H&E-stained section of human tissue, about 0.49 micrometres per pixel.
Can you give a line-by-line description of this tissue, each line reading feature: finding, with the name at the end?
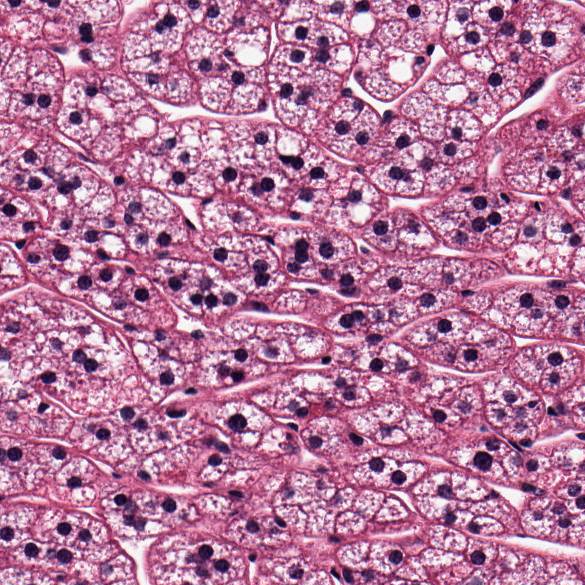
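Cytoplasm: pale and foamy, packed with many small clear vacuoles
Cell shape: polygonal
Cell borders: distinct and pink between neighbouring cells
Spaces: narrow, empty and slit-like, between the cords throughout the field
Gland lumens and ducts: none anywhere in the field
Name: adrenal gland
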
